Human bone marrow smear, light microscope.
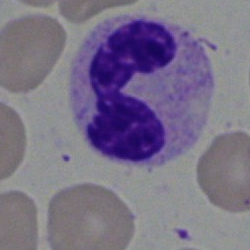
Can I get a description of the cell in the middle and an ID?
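Nucleus: a curved band bent like a C, hollow facing right, placed toward the left side so that more cytoplasm lies on the right. Cytoplasm: plentiful, pale lilac-pink, with fine, scattered pinkish-violet granules. Cell: band neutrophil.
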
